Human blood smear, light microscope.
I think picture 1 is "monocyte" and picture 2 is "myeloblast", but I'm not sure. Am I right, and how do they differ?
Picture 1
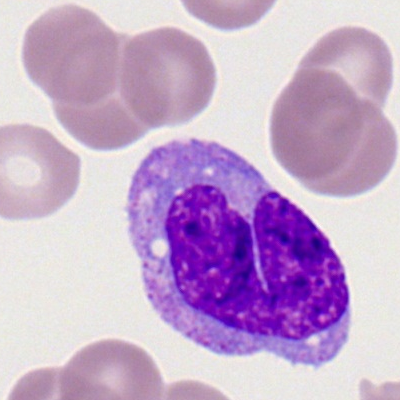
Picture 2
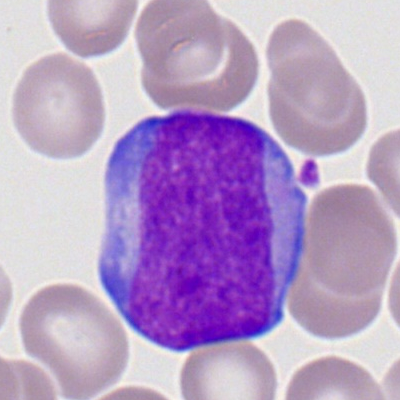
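Picture 1 is a monocyte and picture 2 a myeloblast. The monocyte nucleus has a deep, narrow cleft running down from its top edge; the myeloblast nucleus is a single, unlobed, roughly rectangular mass, taller than wide, with finely stippled, fairly evenly spread chromatin. The monocyte has abundant pale grey-blue cytoplasm with fine, dust-like pinkish-purple granules, widest above and to the left of the nucleus; the myeloblast nucleus fills most of its cell, leaving a modest rim of cytoplasm widest at the left and right sides.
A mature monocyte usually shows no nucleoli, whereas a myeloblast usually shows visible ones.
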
